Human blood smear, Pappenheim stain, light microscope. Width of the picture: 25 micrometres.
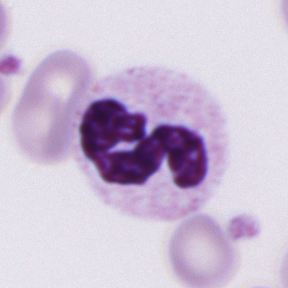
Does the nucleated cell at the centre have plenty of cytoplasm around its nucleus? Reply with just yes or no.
Yes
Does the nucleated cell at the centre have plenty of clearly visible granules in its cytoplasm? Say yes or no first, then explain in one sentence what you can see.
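Yes. Fine, small pink-lilac granules are scattered evenly through the cytoplasm.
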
